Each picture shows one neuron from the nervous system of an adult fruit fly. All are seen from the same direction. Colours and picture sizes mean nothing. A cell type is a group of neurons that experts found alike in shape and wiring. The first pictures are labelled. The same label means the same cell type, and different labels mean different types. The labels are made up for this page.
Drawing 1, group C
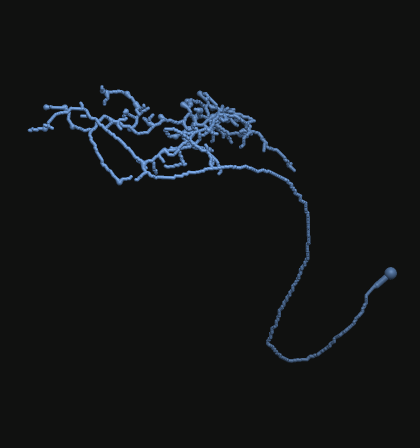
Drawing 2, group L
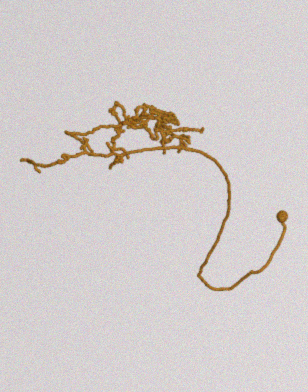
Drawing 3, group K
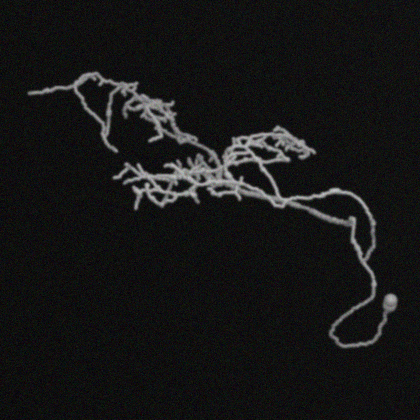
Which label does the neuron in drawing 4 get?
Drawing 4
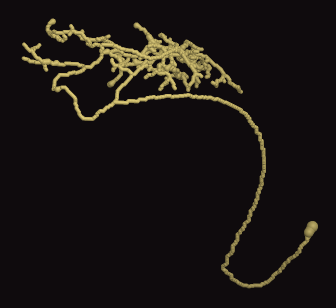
group C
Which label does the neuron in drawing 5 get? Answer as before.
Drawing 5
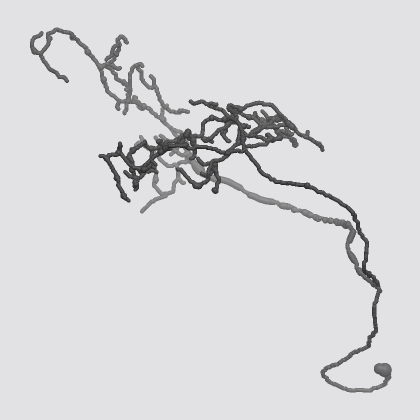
group K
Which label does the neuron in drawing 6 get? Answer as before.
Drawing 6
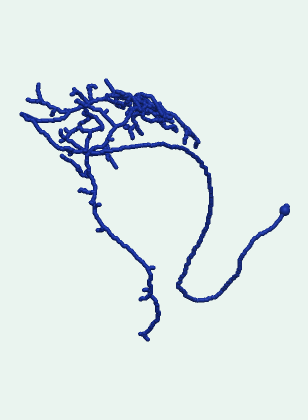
group C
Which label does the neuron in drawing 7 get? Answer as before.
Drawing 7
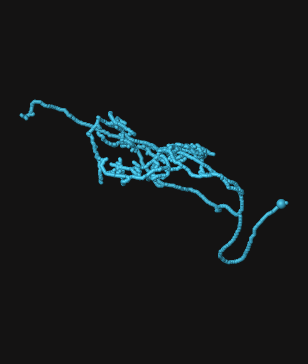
group K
